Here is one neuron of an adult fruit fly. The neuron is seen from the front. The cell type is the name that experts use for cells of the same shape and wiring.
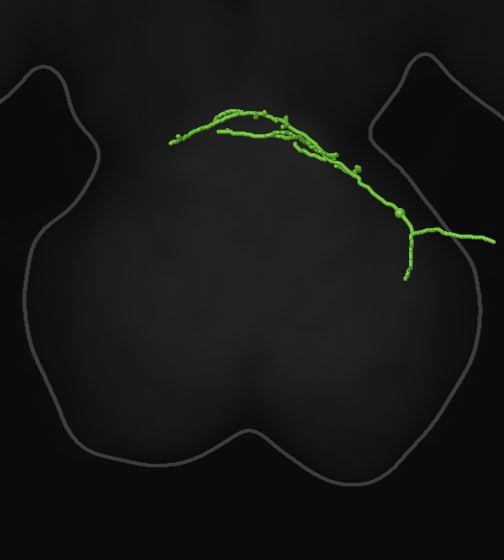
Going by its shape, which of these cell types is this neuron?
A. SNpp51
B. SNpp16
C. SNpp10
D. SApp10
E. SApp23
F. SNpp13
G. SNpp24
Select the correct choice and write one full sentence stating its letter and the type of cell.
Cell type SNpp16, option B, is the one the neuron has.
